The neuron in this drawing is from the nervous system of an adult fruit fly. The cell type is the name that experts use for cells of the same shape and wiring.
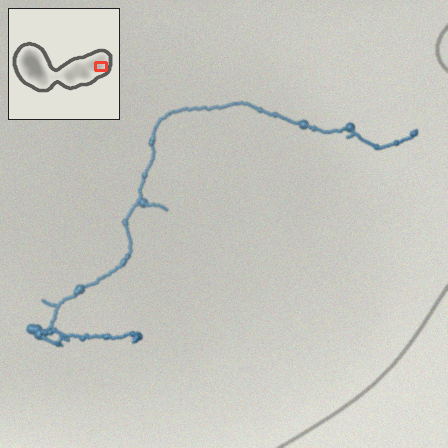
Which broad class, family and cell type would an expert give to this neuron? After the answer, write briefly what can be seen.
This is a sensory neuron entering the nerve cord. The name of its family is class chemosensory. The cell type is SNch10. The drawing shows no cell body. It has a dozen or fewer branch ends.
